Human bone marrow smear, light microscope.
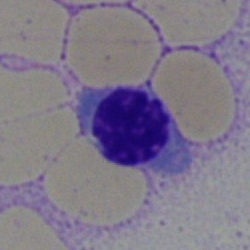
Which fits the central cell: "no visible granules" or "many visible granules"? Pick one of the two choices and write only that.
No visible granules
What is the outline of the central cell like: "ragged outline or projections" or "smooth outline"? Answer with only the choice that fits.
Ragged outline or projections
